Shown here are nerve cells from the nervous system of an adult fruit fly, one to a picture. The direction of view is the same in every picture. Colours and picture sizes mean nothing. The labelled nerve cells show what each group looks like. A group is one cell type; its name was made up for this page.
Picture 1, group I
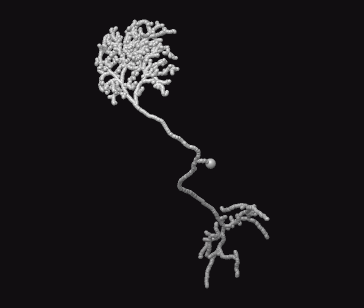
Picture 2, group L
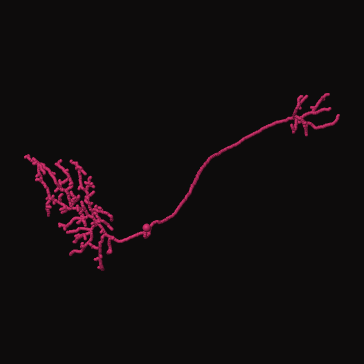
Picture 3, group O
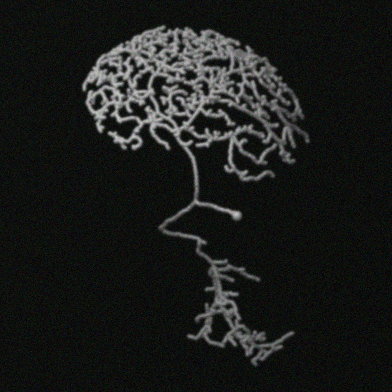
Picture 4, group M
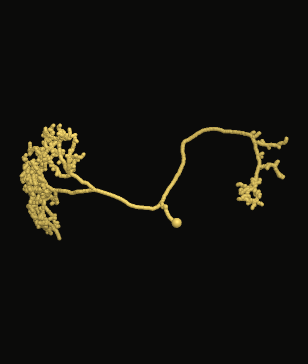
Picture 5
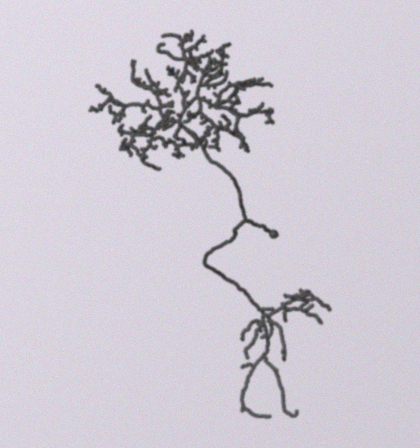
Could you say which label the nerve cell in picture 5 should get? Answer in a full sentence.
It belongs to group I.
